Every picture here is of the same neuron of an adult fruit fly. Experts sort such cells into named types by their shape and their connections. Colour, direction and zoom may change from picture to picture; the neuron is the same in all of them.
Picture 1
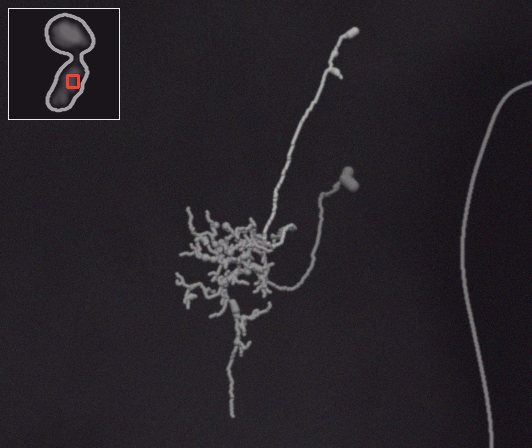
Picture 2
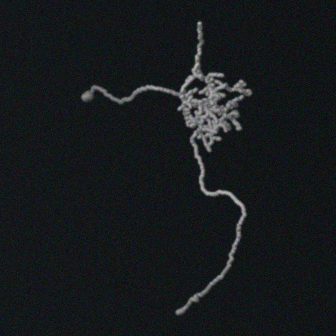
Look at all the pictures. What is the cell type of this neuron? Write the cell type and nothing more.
IN10B050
